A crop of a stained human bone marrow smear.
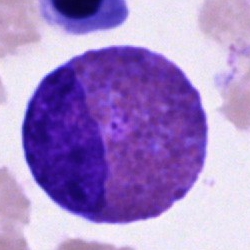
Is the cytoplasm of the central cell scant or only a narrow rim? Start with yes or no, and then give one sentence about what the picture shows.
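No. The cytoplasm takes up more than half of the cell.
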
